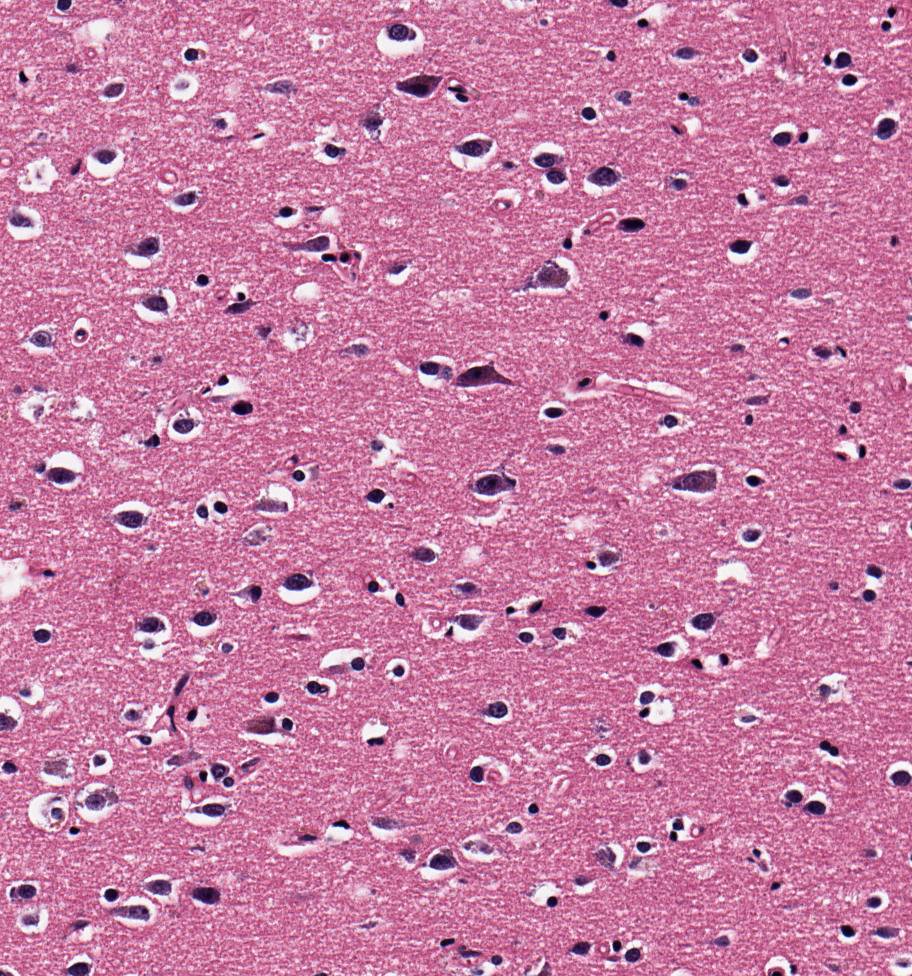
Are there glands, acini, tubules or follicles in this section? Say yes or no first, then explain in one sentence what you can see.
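No. No epithelium, glands or fat cells are present anywhere in the field.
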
